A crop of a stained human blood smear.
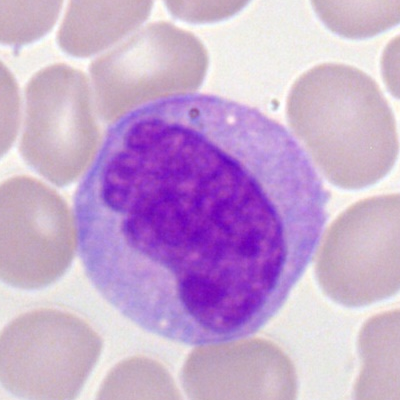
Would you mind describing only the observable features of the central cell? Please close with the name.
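Along its upper-left side the nucleus has a folded, scalloped edge, and no distinct nucleoli are visible within it. The cytoplasm is abundant, pale greyish-blue, and free of coarse or brightly coloured granules. The cell is a monocyte.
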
